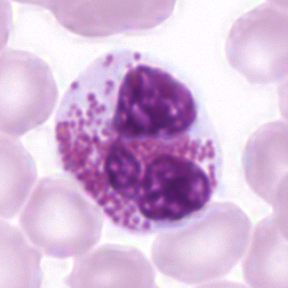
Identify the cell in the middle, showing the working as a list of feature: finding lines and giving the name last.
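Chromatin: dark purple, coarsely clumped
Granules: many, coarse, round, purplish-pink
Granule distribution: densest on the left side of the cell
Cytoplasm between granules: very pale, almost colourless
Name: eosinophil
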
